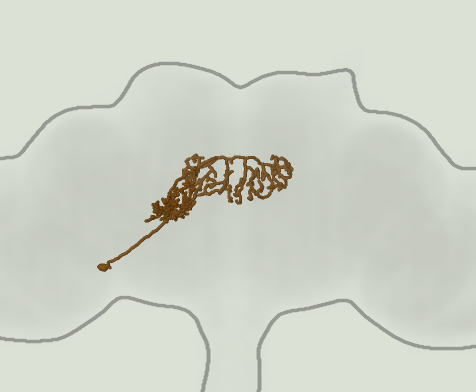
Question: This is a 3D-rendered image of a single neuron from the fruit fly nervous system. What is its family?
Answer: hemilineage DL1_dorsal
